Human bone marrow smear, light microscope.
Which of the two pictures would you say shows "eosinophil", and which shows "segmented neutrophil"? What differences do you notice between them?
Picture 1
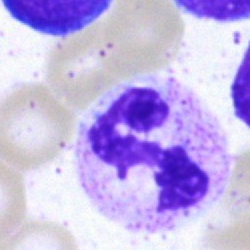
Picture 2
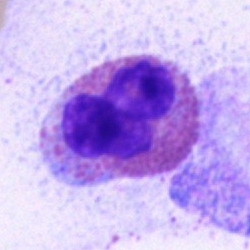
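The segmented neutrophil is in picture 1 and the eosinophil is in picture 2. Granules: the cytoplasm in picture 2 is filled with reddish-orange granules.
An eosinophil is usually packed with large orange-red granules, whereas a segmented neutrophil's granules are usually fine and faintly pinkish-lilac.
Outline: round and smooth in picture 1, roughly oval in picture 2. Chromatin: dense, clumped and dark purple in both cells, so it does not separate them.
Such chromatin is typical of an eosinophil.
Nucleoli: none visible in either nucleus.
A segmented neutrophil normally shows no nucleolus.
Vacuoles: none in the cytoplasm of picture 1. Neighbours: pale red cells without nuclei lie close against the left side of the neutrophil, and a paler bluish-staining cell lies close to the lower right edge of the eosinophil.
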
